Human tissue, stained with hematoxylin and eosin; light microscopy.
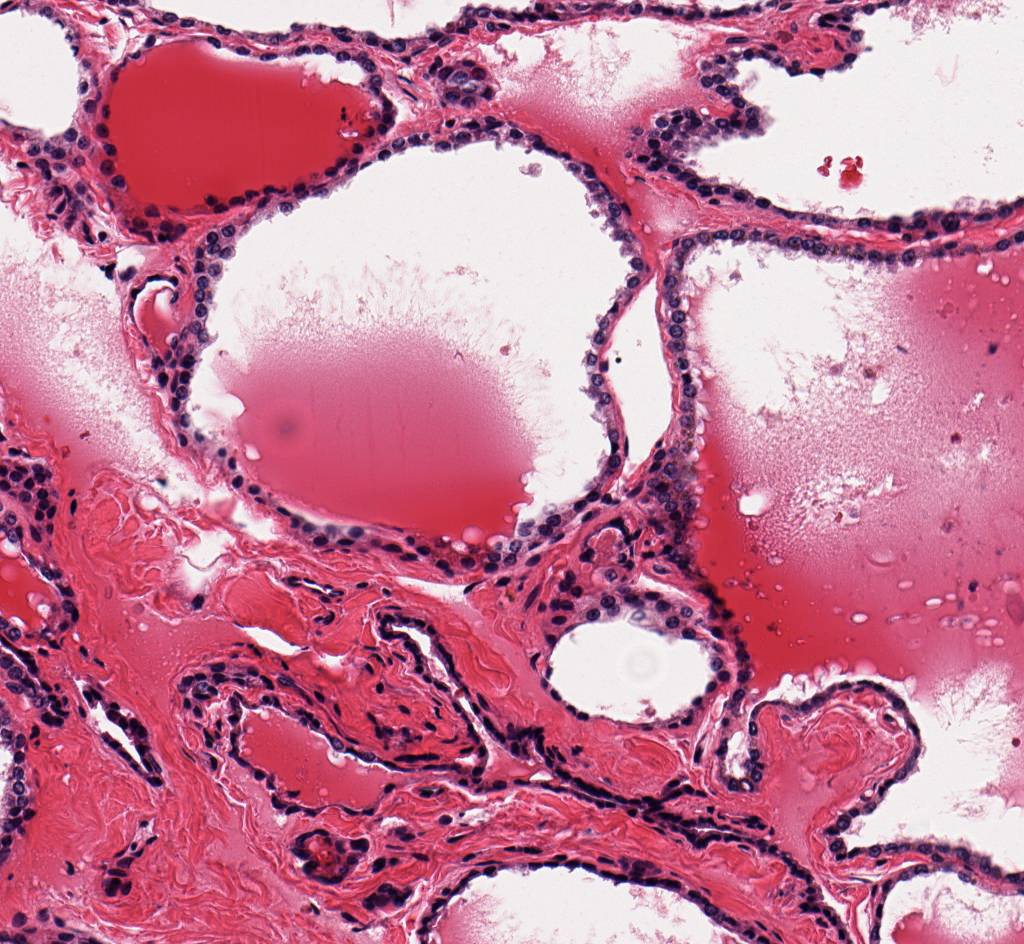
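Thyroid. Dilated, rounded spaces, large and of varying size, are separated by thin septa and broader stromal bands and lined by a single layer of flattened to low cuboidal epithelial cells. Many contain homogeneous pink material; others are largely white, with wispy pink material near their edges. Intervening dense pink fibrous connective tissue is most abundant lower left.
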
